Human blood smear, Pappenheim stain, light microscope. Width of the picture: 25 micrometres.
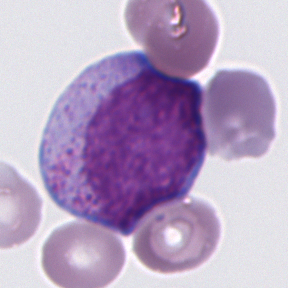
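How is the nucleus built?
As a single unlobed mass filling most of the cell, set off-centre towards the right side.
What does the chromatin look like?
Finely granular, I'd say, rather than coarsely clumped.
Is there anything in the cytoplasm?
Yes, fine purple granules.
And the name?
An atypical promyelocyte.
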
